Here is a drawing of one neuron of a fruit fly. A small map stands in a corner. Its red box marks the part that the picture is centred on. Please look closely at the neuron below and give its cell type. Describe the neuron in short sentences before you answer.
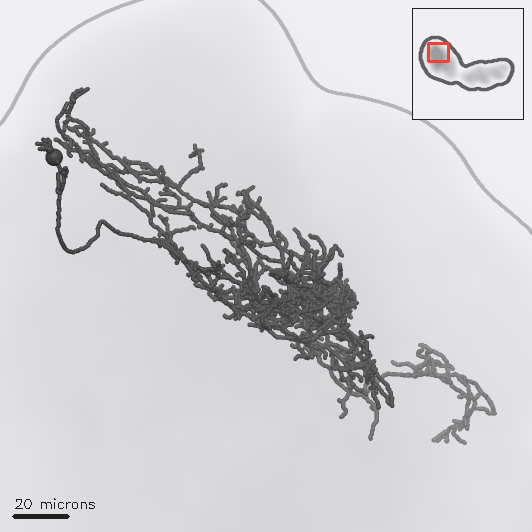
From left to right in the picture it spans about 170 microns. The picture shows dozens of branch ends. It is a central-brain intrinsic neuron. It is of cell type PLP001.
